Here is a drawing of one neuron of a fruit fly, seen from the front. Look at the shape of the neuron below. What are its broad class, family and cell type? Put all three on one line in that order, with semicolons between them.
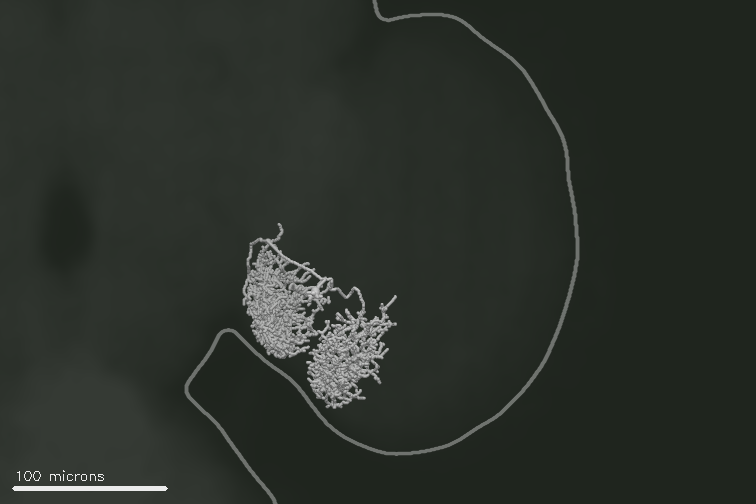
optic-lobe intrinsic neuron; MeLo; MeLo8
